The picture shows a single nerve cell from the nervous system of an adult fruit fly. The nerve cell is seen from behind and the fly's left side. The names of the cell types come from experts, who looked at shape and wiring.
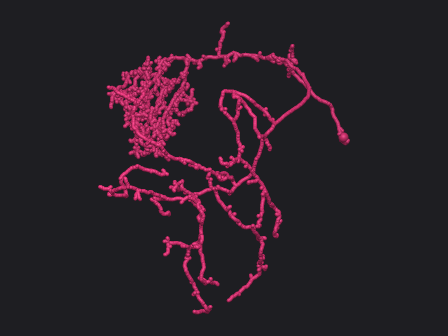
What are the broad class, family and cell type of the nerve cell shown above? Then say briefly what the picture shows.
It is an optic-lobe intrinsic neuron. Its family is LOLP. The cell type is LOLP1. The cell body is on the right of the picture. In this view it is about as wide as it is tall.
